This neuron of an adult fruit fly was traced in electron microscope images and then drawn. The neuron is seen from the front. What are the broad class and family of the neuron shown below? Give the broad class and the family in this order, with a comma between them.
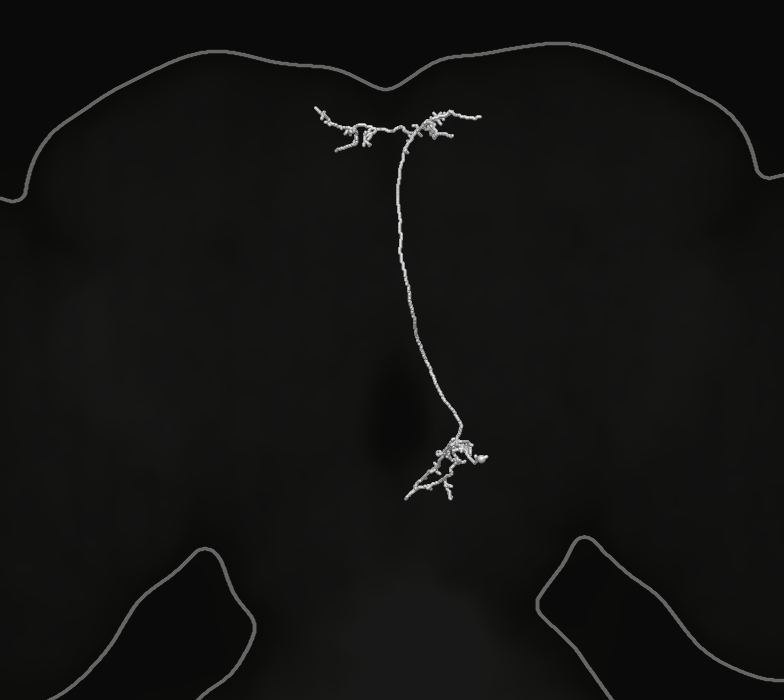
central-brain intrinsic neuron, hemilineage FLAa2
